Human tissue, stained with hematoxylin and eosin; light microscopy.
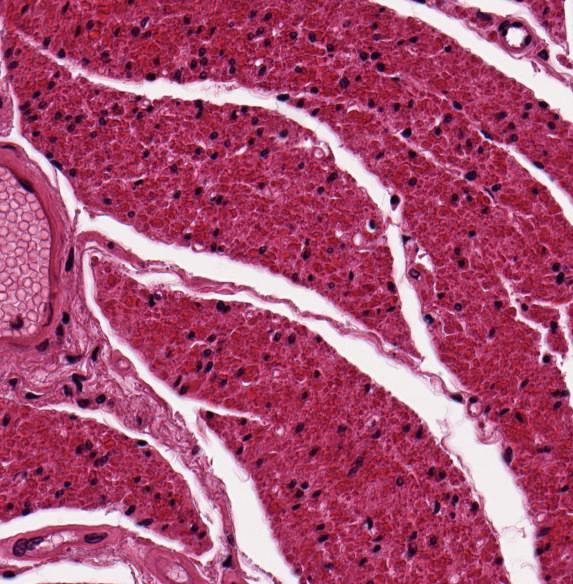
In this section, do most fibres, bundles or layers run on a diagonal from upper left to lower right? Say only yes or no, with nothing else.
Yes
